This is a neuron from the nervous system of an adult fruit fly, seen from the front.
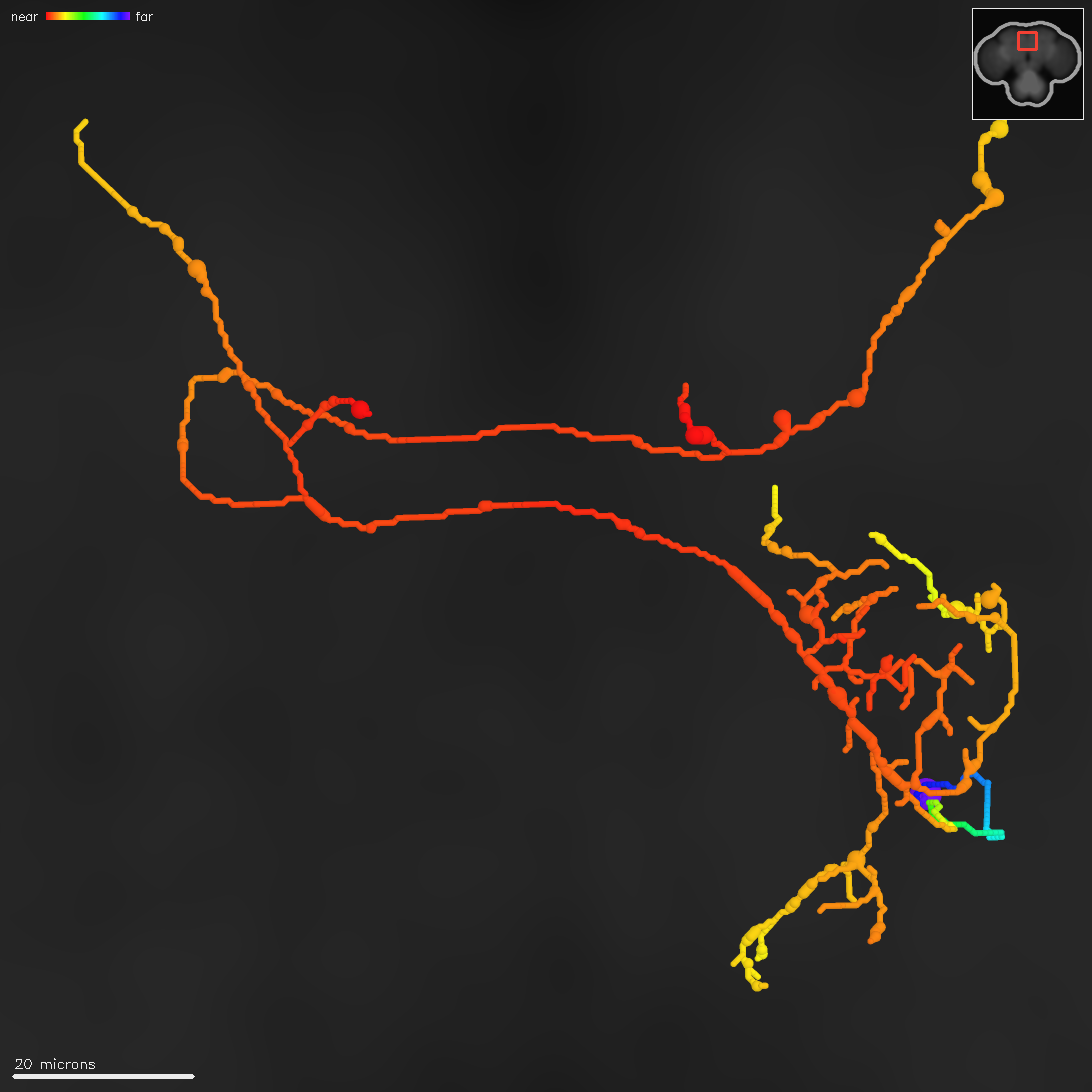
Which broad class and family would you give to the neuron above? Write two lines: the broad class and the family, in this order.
central-brain intrinsic neuron
class CX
